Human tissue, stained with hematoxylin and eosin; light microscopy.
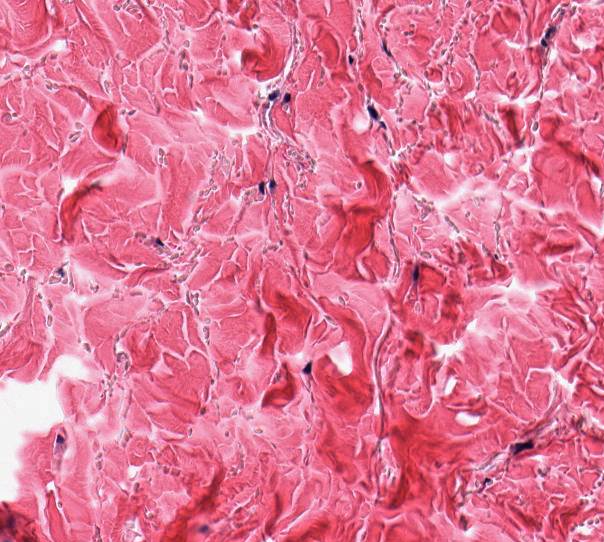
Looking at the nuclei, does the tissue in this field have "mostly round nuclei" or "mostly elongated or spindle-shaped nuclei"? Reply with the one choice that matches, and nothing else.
Mostly elongated or spindle-shaped nuclei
